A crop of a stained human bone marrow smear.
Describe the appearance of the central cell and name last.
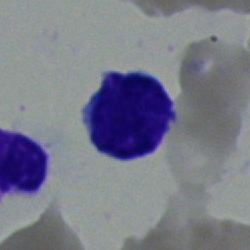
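Looking at it, the outline is roughly round, with a slightly uneven, bumpy edge. The chromatin stains a dense, dark blue-violet throughout. No nucleoli can be seen, and no vacuoles are visible anywhere in the cell. This is a lymphocyte.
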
